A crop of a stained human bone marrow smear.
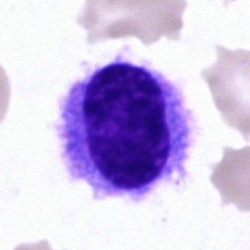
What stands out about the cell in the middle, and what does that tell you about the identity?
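The cytoplasmic rim is wider on the left side of the nucleus than on the right, and the cytoplasm shows no distinct coarse granules. The chromatin is dark purple and dense, with a slightly clumped texture, and no distinct nucleoli are visible. The cell is a hairy cell.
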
